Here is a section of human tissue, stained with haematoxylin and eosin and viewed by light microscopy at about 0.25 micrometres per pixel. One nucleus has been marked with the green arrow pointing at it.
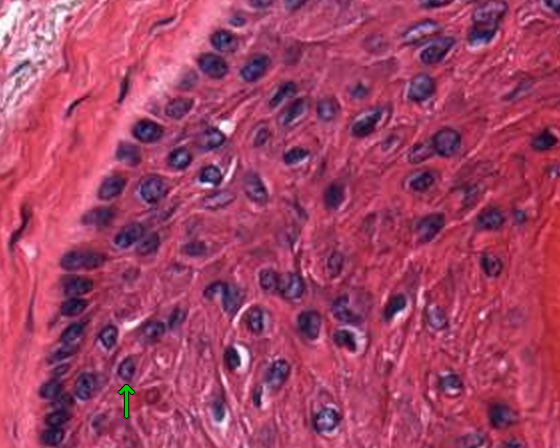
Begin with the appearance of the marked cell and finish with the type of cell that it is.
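The nucleus is oval and dark, about the same size as the nuclei of the neighbouring cells. Just below and to one side of it lies a small, rounded, more deeply red-brown body. This is a keratinocyte.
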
